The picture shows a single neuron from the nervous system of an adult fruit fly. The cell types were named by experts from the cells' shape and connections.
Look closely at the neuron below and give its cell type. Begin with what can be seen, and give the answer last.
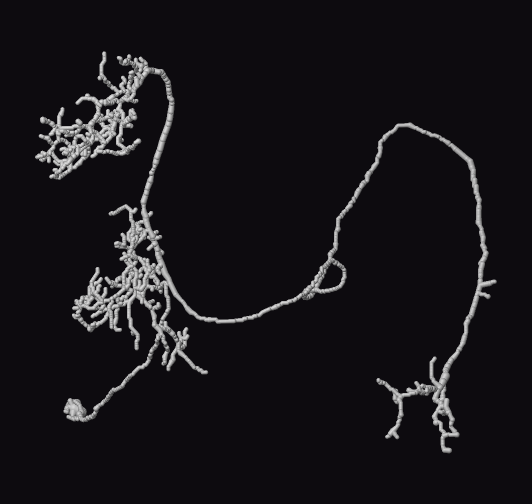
The picture shows dozens of branch ends. As drawn here it is about as wide as it is tall. It is a central-brain intrinsic neuron. The cell type is VP2+VC5_l2PN.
